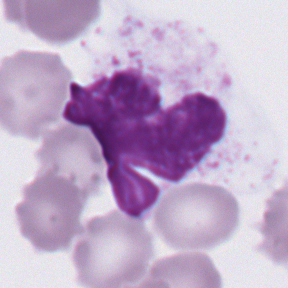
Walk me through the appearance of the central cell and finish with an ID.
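Nucleus without visible nucleoli. Fine pink-purple granules scattered through cytoplasm, mostly above and right of nucleus. No vacuoles. Segmented neutrophil.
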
